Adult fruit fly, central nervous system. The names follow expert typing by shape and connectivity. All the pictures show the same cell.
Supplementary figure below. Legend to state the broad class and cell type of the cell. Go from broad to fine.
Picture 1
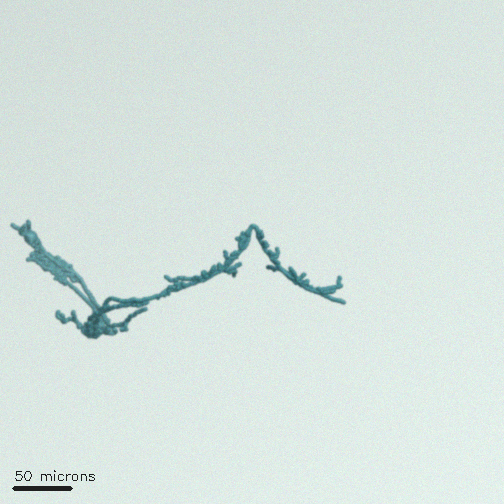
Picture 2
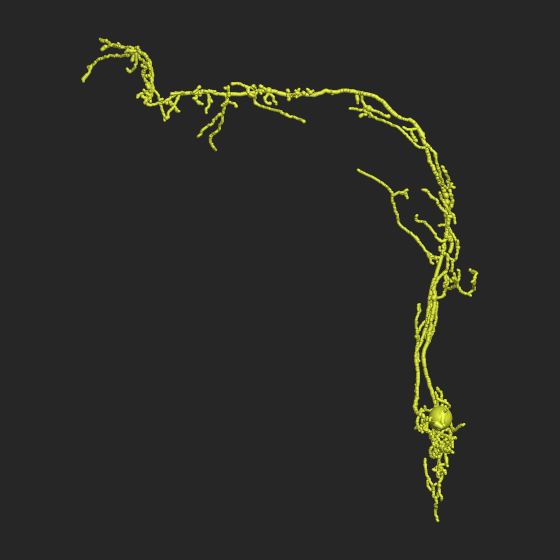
visual projection neuron; 5thsLNv_LNd6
